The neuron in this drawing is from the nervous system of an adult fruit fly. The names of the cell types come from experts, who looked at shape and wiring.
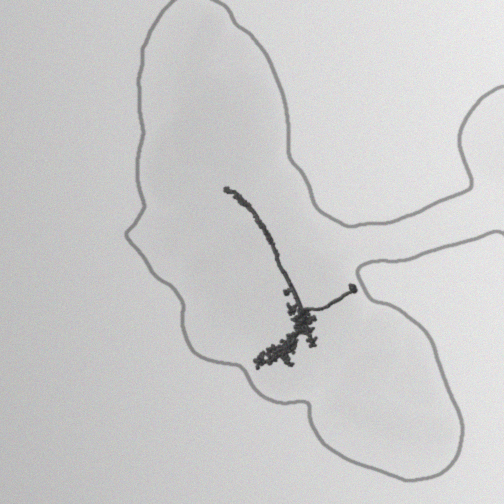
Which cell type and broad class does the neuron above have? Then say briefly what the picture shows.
It is of cell type AMMC-A1. Its broad class is central-brain intrinsic neuron. It lies in the brain. In this view it is taller than it is wide.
